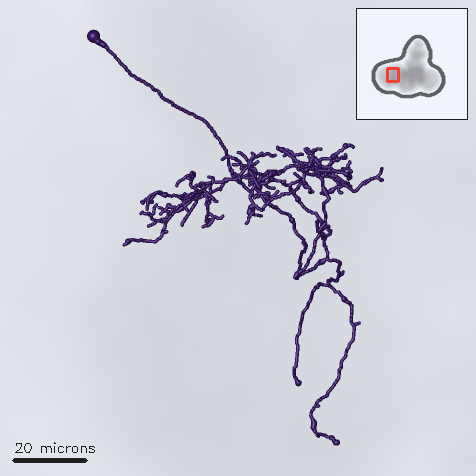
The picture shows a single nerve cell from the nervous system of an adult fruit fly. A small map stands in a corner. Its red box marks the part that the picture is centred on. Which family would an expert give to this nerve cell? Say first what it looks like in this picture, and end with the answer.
Its cell body lies at the upper left of the picture. By the scale bar it is about 120 microns tall in this view. The picture shows dozens of branch ends. This is a central-brain intrinsic neuron. Its family is hemilineage VPNp1_medial.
